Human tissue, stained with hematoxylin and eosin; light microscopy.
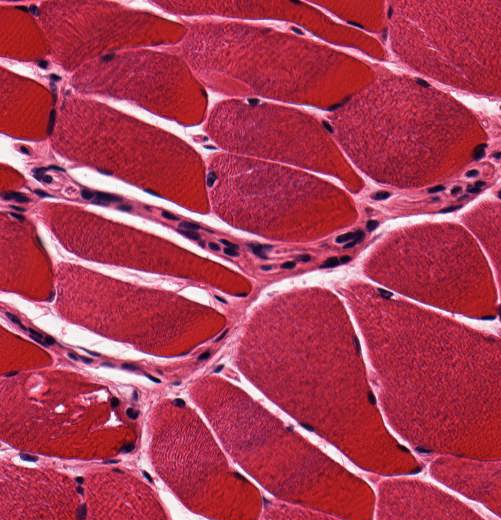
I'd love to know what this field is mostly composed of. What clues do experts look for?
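That's skeletal muscle: the fibres show polygonal to rounded profiles, with fairly straight sides where neighbours meet.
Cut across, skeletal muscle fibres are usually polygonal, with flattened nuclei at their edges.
Here the nuclei are small, dark, flattened and peripheral, unlike the single central nucleus usual in artery-wall smooth muscle. Cytoplasm is a deep, fairly even red; a wider band of connective tissue crowded with small dark nuclei runs diagonally from upper left toward the centre.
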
